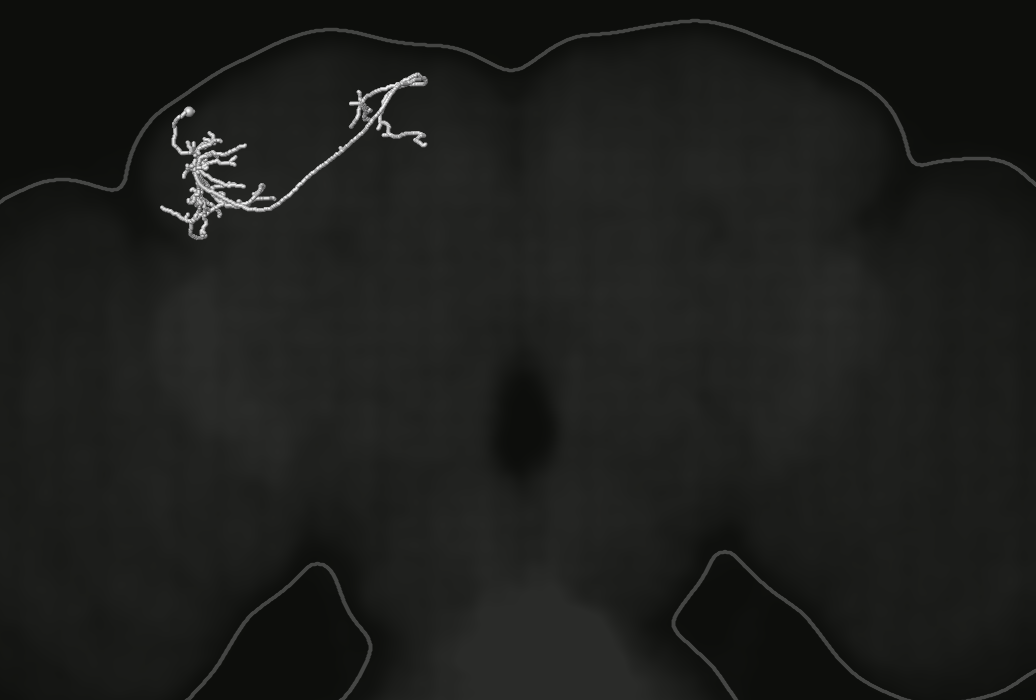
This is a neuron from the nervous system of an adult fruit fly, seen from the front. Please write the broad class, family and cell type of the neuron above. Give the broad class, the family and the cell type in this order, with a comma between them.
central-brain intrinsic neuron, hemilineage LHl2_dorsal, LHAD1c2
